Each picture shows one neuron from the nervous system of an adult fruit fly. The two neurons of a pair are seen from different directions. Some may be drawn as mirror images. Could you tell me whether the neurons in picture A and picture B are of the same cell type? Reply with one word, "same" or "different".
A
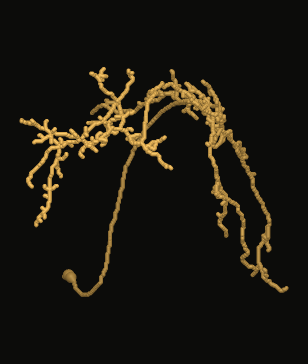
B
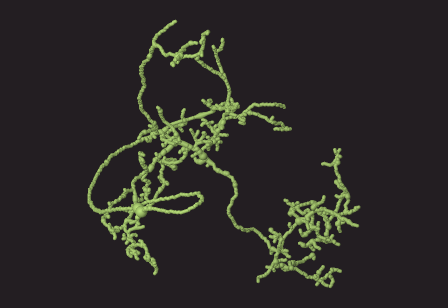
different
